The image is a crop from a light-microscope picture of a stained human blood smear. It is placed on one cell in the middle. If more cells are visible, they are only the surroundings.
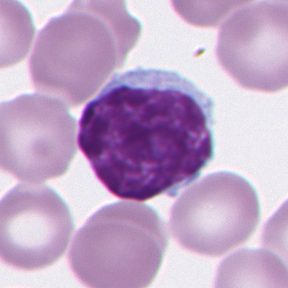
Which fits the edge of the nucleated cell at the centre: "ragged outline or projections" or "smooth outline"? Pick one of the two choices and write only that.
Ragged outline or projections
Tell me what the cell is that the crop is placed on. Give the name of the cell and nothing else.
typical lymphocyte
